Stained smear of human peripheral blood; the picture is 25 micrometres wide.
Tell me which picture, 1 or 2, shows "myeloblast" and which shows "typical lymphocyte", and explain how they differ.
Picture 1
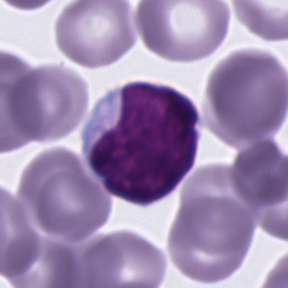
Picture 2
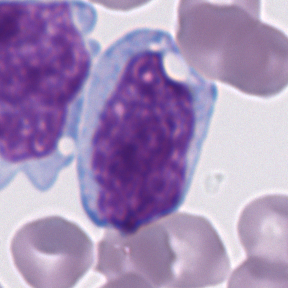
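The answer: picture 1 is a typical lymphocyte, and picture 2 is a myeloblast. Size: the lymphocyte measures about 11 micrometres across, with a nucleus of about 10 by 9 micrometres. The myeloblast's nucleus alone is about 16 by 9 micrometres.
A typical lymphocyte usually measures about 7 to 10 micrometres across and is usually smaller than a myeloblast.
Outline: round and smooth in the lymphocyte; irregular and somewhat angular in the myeloblast. Nucleus: in the lymphocyte it fills about 80% of the cell's area. In the myeloblast it fills most of the cell and has a notch in its upper right edge, where a clear unstained area lies. Chromatin: in the lymphocyte it is dark purple and coarsely clumped.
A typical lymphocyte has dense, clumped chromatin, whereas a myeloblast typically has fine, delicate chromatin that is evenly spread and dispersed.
Cytoplasm: pale blue in both cells. In the lymphocyte it forms a narrow crescent on the upper-left side only; in the myeloblast it forms a narrow rim.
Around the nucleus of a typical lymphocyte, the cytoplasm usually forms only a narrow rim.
Granules and vacuoles: no granules are visible in the cytoplasm of either cell, and the lymphocyte's cytoplasm contains no vacuoles.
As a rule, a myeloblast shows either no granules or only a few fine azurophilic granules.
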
